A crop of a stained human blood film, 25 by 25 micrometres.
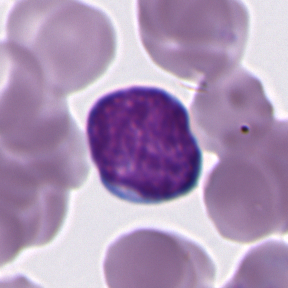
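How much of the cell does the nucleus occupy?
Nearly the whole cell.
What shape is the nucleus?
Rounded, without lobes or deep indentation.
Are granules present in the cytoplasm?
None are seen.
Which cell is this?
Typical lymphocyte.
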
